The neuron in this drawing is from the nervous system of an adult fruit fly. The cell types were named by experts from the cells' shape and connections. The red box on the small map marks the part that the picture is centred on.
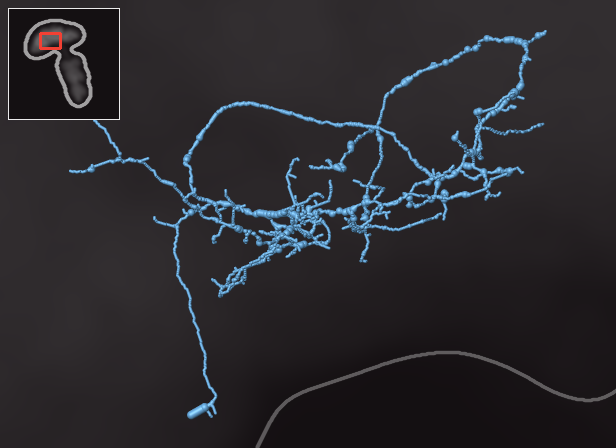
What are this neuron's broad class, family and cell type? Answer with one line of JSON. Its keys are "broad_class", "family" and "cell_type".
{"broad_class": "central-brain intrinsic neuron", "family": "hemilineage DM6_central1", "cell_type": "CB1260"}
